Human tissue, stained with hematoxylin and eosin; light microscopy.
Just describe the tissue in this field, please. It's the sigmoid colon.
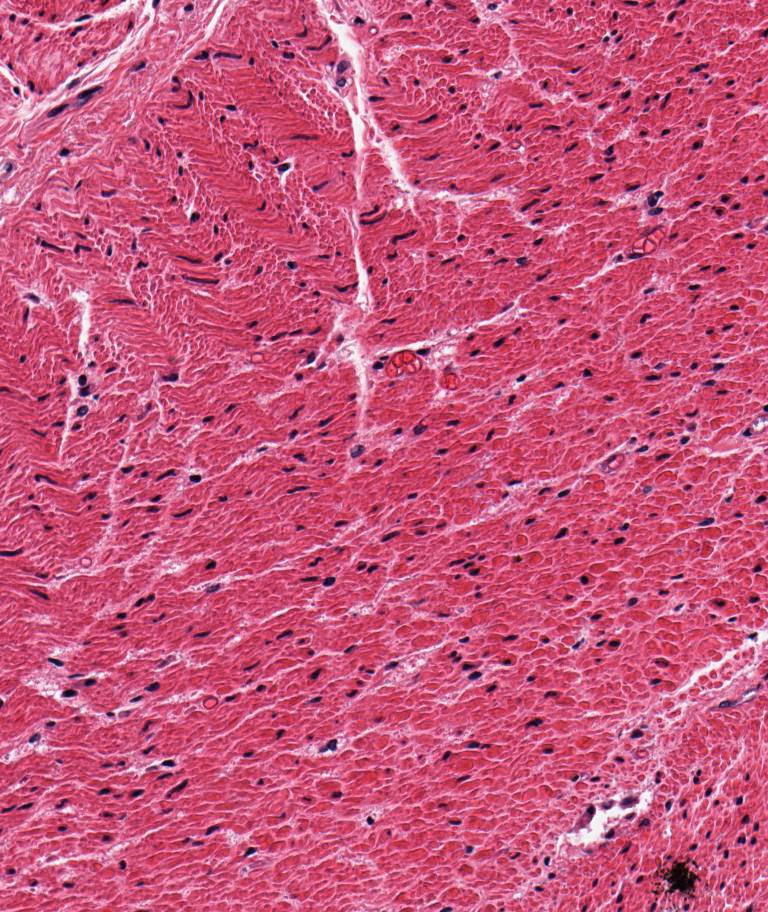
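Densely packed pink fibres take up the whole field, and there's no epithelium anywhere. Nuclei are dark and elongated, scattered one by one among the fibres. Between the bundles you only get thin pale strands and narrow clefts. Just above centre there are small vessels with red blood cells in them.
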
